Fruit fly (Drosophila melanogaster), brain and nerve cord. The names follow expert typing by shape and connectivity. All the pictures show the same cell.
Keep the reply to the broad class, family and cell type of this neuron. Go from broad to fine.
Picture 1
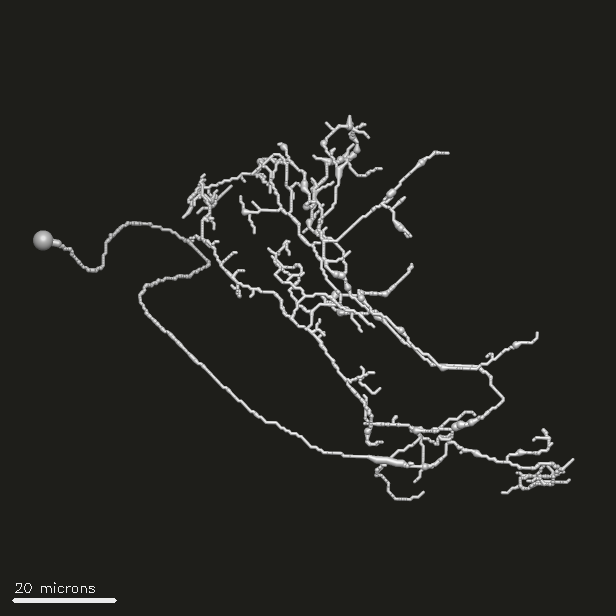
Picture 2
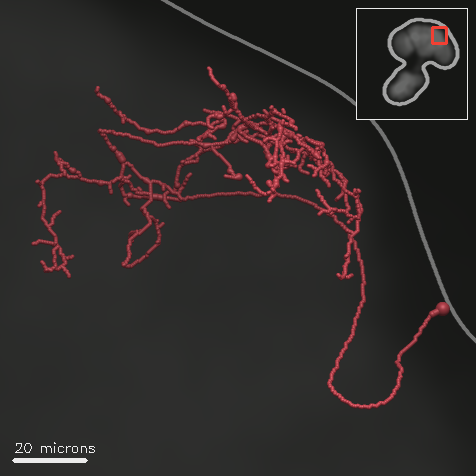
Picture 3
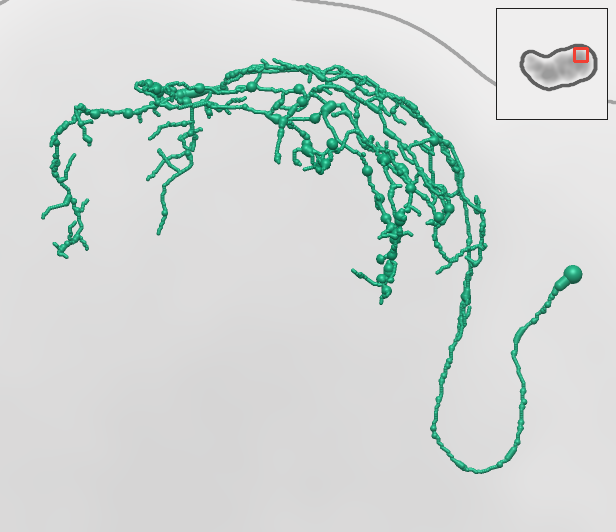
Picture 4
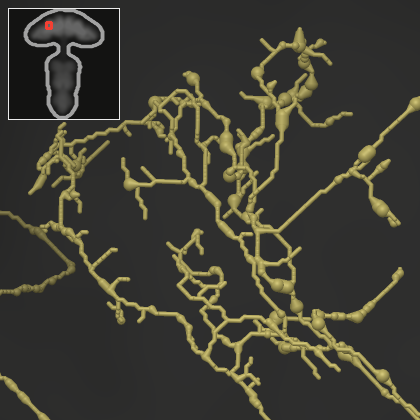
central-brain intrinsic neuron; hemilineage SLPav2; SLP087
